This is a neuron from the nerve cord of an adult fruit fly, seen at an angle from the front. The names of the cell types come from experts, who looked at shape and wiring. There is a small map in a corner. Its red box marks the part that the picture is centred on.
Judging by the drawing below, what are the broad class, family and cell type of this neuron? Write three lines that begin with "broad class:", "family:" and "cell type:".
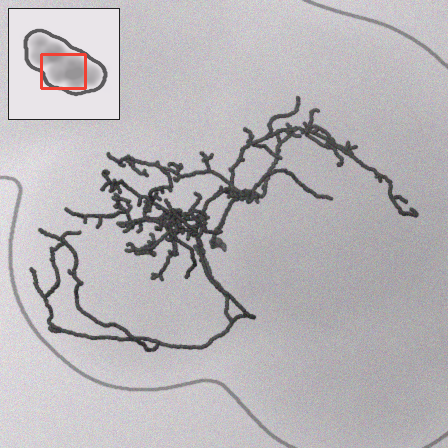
broad class: nerve-cord intrinsic neuron
family: hemilineage 12B
cell type: IN12B045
